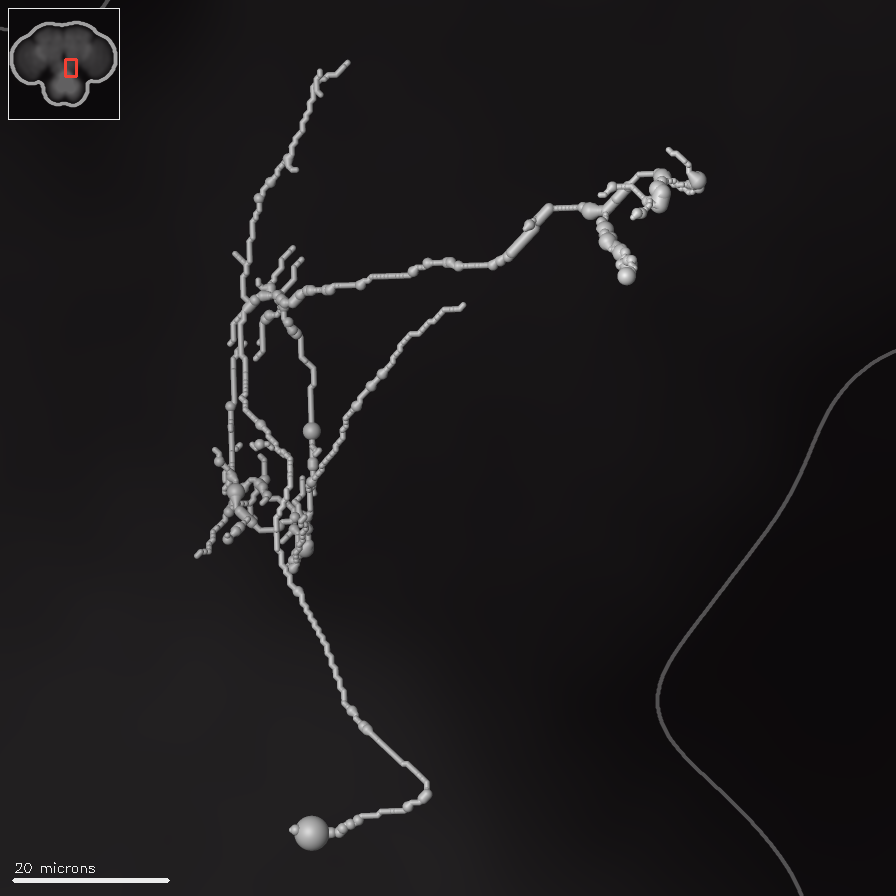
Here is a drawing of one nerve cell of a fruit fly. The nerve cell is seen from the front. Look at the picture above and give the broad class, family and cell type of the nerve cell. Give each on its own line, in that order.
central-brain intrinsic neuron
hemilineage LB3
GNG329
